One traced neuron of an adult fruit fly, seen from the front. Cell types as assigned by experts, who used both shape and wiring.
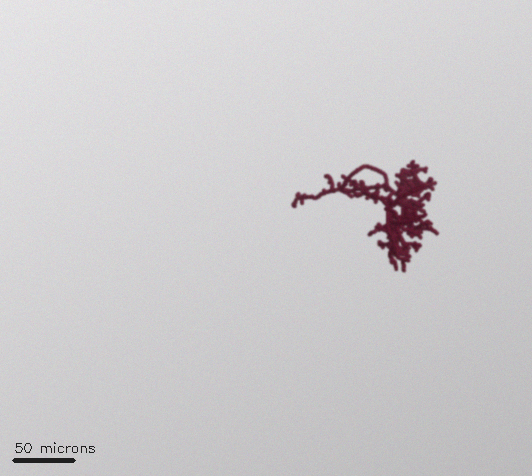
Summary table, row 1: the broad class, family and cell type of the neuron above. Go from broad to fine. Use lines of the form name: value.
broad class: central-brain intrinsic neuron
family: hemilineage DL1_ventral
cell type: PVLP131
